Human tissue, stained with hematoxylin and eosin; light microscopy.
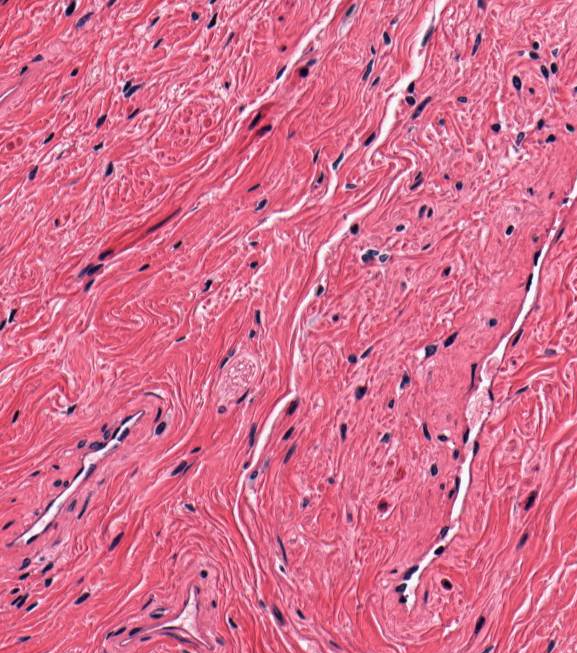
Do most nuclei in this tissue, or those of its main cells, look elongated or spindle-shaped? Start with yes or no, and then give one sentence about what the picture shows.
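Yes. The nuclei are dark, slender and elongated, lying along the length of the fibres.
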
